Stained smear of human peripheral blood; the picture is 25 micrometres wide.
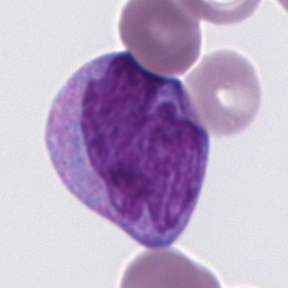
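Atypical promyelocyte: look how the outline is irregular, narrowing to a blunt point at the bottom. The nucleus is folded, with grooves and creases across its surface. Its cytoplasm holds fine, dust-like pinkish-violet granules but no vacuoles.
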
